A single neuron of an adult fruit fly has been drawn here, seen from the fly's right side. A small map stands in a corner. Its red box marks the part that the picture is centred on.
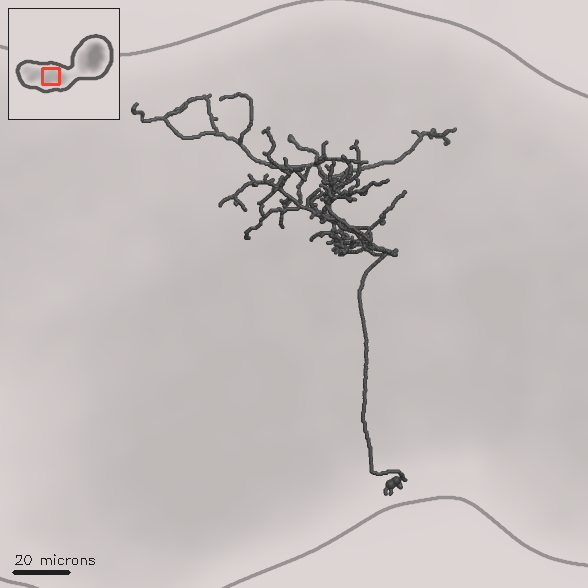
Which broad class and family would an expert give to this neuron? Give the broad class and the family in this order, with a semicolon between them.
nerve-cord intrinsic neuron; hemilineage 07B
